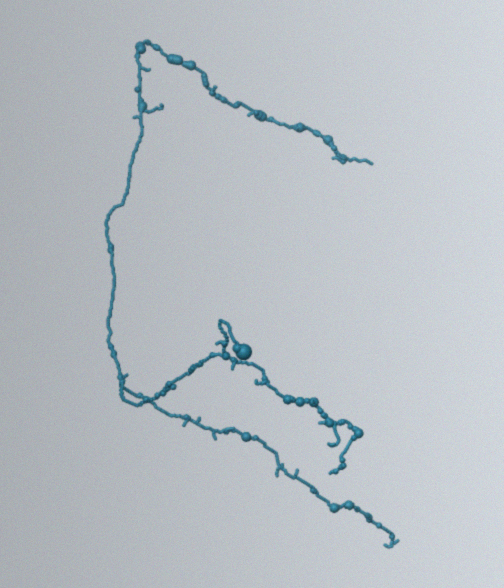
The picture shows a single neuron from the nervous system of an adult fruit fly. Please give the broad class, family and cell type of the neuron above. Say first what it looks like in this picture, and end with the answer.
The cell body can be seen in the middle of the picture. In this view it is taller than it is wide. Its broad class is optic-lobe intrinsic neuron. Its family is TmY. It is of cell type TmY9a.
